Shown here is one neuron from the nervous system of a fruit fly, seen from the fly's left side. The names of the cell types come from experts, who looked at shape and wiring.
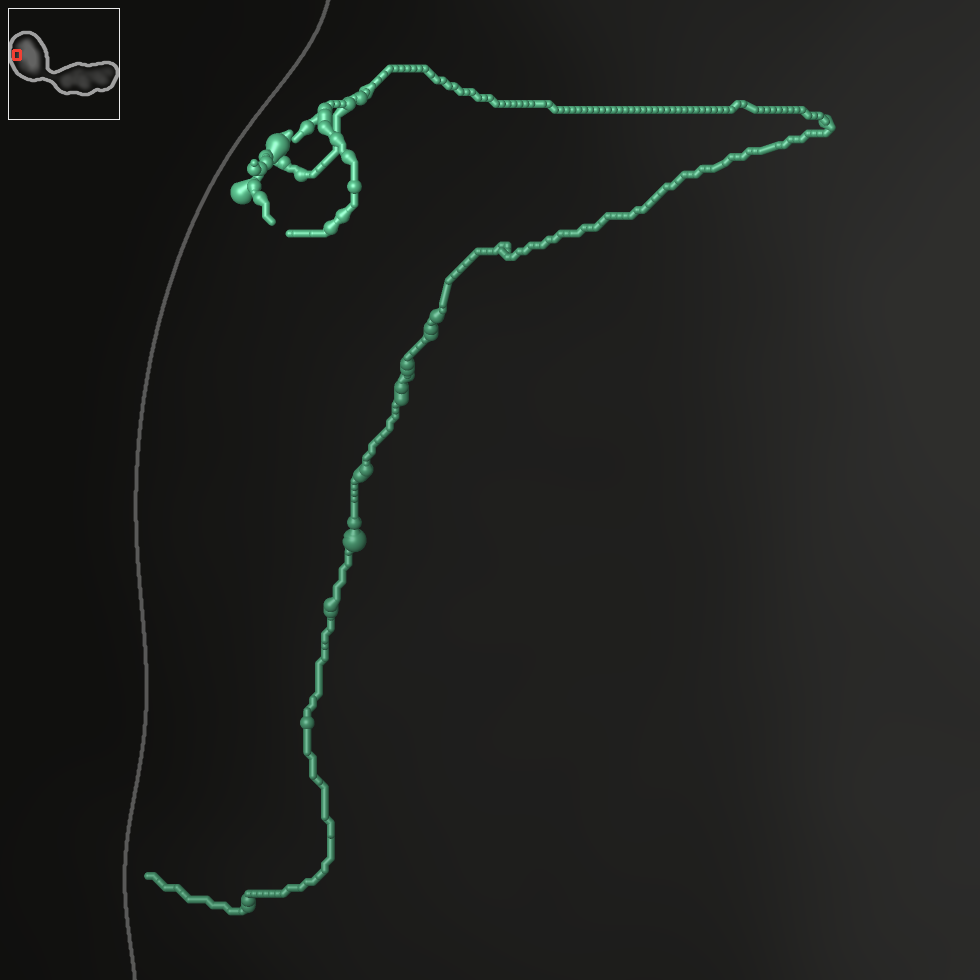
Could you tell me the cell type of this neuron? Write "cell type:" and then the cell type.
cell type: ORN_DA3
